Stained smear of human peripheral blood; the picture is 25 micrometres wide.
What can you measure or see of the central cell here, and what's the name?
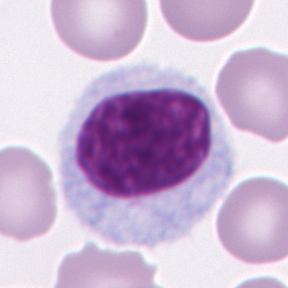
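First, the outline: the cell edge is finely ragged, not smooth. Next, the nucleus, oval in outline and about 12 by 9 micrometres, with no indentation or lobes. Then the chromatin, clumped into darker and lighter patches. Last, the cytoplasm, pale greyish-blue. This is a hairy cell.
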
